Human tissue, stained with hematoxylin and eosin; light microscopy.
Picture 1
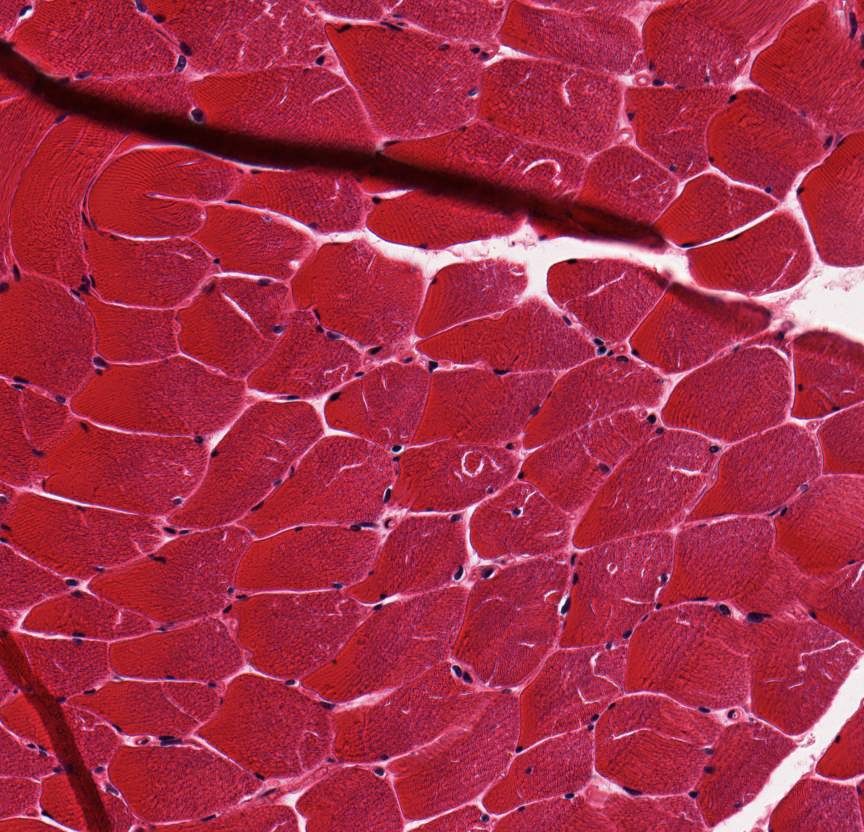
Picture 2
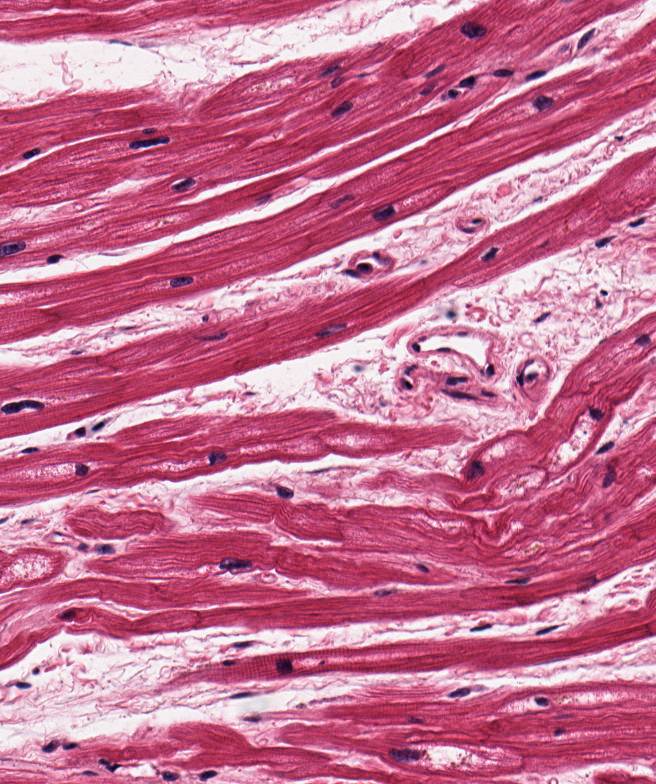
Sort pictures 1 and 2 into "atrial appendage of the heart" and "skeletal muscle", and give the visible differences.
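Skeletal muscle is picture 1, and the atrial appendage of the heart is picture 2. In picture 1 the fibres are cut across: closely packed polygonal profiles, angular and broadly alike in size, filling the whole field. Their dark, flattened nuclei sit at the fibre edges, and only thin pale strands of endomysium separate neighbours. Picture 2 looks otherwise: long fibres in parallel bundles sloping up from left to right, some branching to join their neighbours. Here the oval nuclei lie centrally, and the cytoplasm stains deep pink-red.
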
